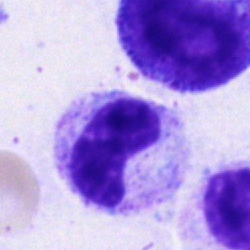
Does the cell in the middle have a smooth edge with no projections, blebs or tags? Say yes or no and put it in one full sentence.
Yes, neither ragged parts nor projections, blebs or tags mark the edge of the cell.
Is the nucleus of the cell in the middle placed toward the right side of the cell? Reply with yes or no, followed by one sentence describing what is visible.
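No. The nucleus lies toward the left of the cell, leaving a wider band of cytoplasm on the right.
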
